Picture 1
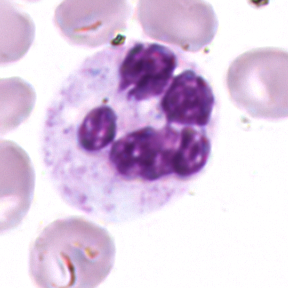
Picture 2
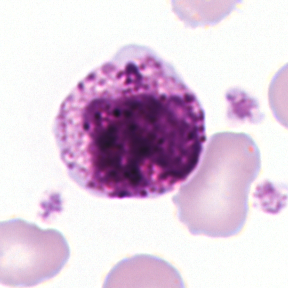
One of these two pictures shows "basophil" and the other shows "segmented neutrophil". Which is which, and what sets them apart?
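Picture 1 shows a segmented neutrophil, and picture 2 shows a basophil. In picture 1 the nucleus is divided into five lobes of dark purple, coarsely clumped chromatin. Its abundant, pale pinkish-lilac cytoplasm has fine purple granules scattered throughout. In picture 2 the granules are coarse and dark purple-black, lying over the nucleus as well as the cytoplasm and partly hiding the nuclear outline. Its band of pale, pinkish-lilac cytoplasm is widest on the upper left side.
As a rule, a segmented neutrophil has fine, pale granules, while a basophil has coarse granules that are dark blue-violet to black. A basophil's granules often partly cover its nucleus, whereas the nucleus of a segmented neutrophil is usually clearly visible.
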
